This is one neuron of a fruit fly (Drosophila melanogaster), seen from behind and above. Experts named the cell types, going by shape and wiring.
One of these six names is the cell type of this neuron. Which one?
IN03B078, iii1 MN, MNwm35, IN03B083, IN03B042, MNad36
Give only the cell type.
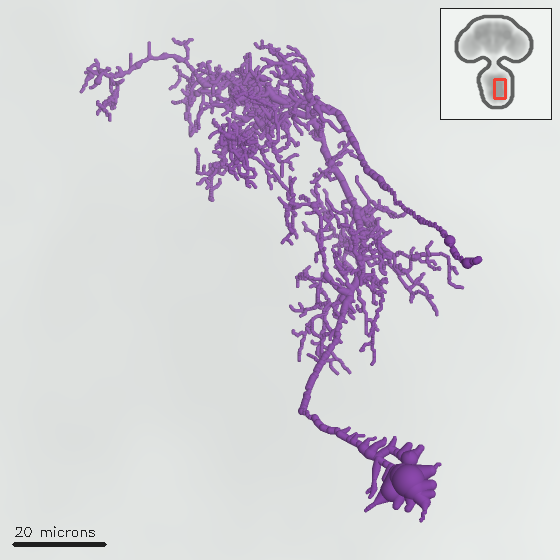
MNad36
